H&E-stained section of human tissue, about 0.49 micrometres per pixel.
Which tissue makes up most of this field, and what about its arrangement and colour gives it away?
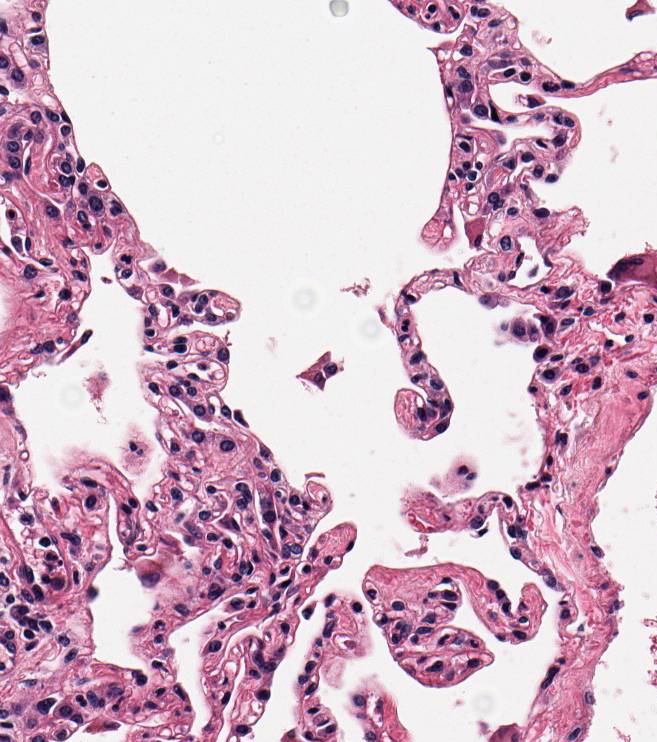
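Alveolus is the main structure here. Thin strands of pink tissue branch and curve between large empty spaces, the largest of them in the upper centre.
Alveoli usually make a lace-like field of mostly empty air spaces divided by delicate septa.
Look closely and you'll find the spaces nearly empty, with only a few small fragments of pink debris and some detached cells. Along the right edge, a broader band of pale pink wavy fibres runs roughly up and down. No glands are present.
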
